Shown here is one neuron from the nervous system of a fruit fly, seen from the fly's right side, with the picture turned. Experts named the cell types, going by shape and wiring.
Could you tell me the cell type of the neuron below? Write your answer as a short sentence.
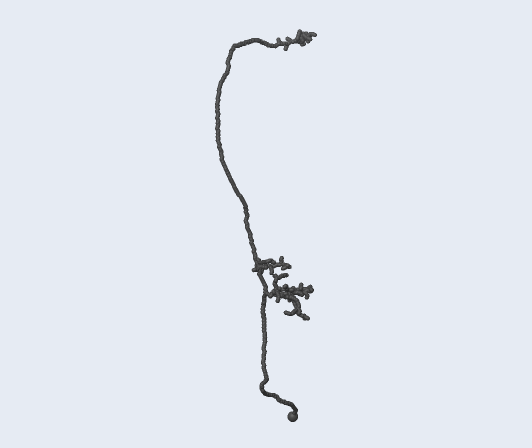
The cell type is Tm29.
